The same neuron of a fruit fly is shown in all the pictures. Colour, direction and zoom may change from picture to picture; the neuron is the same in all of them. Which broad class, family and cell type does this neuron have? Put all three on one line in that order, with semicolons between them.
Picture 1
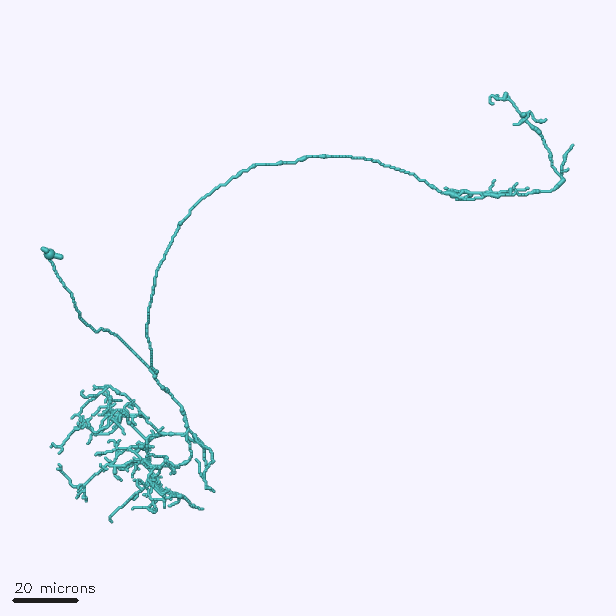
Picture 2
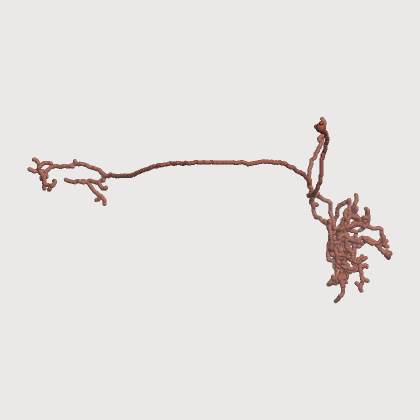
visual projection neuron; hemilineage SLPa&l1_lateral; LC33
